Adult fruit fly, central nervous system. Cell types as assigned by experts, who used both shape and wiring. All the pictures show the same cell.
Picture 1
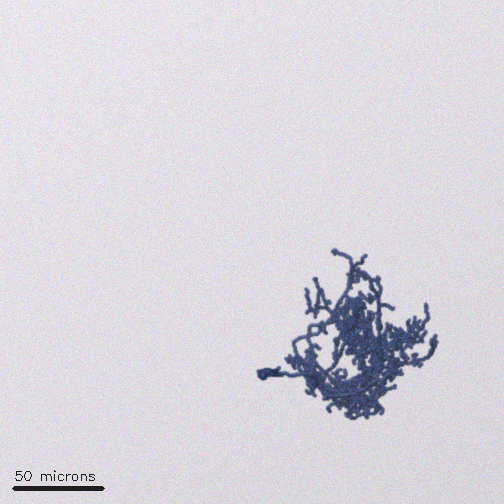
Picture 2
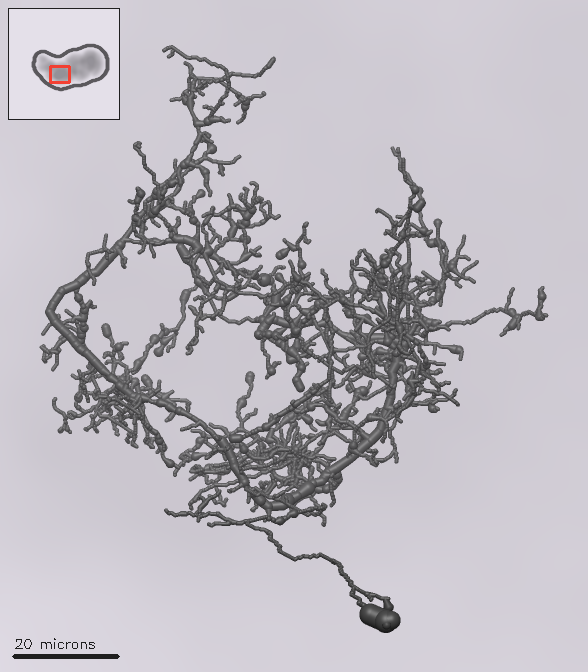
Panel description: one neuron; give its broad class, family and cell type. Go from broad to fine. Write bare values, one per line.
nerve-cord intrinsic neuron
hemilineage 14A
IN14A007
